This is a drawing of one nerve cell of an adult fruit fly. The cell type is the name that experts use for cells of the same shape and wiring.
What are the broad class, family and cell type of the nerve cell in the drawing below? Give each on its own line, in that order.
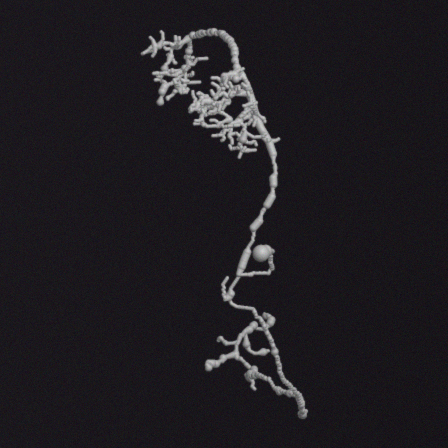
visual projection neuron
LLPC
LLPC1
